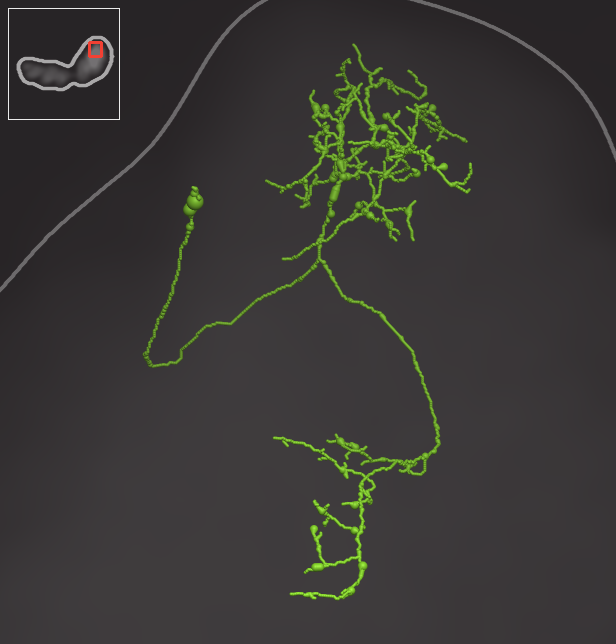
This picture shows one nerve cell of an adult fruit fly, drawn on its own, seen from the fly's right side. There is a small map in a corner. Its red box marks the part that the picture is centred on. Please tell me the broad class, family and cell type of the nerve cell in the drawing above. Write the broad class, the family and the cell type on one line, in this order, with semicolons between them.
central-brain intrinsic neuron; hemilineage SIPp1; FB7F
